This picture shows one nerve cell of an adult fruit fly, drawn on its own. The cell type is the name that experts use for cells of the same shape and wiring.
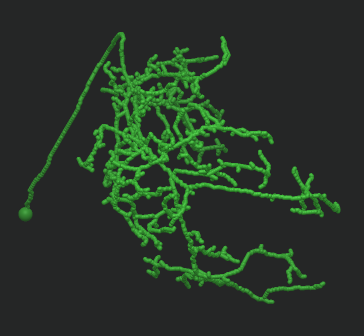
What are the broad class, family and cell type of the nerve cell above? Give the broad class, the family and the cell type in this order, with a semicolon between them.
nerve-cord intrinsic neuron; hemilineage 03A; IN03A047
